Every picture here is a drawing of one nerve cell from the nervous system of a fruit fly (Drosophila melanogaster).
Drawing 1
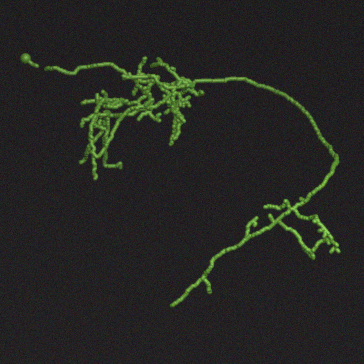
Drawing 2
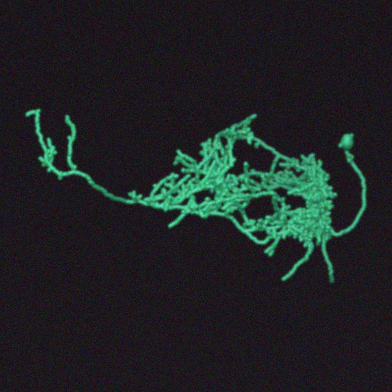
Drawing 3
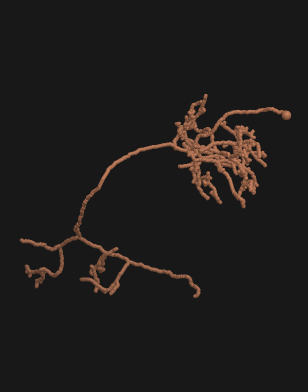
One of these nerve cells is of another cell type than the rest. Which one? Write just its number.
2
